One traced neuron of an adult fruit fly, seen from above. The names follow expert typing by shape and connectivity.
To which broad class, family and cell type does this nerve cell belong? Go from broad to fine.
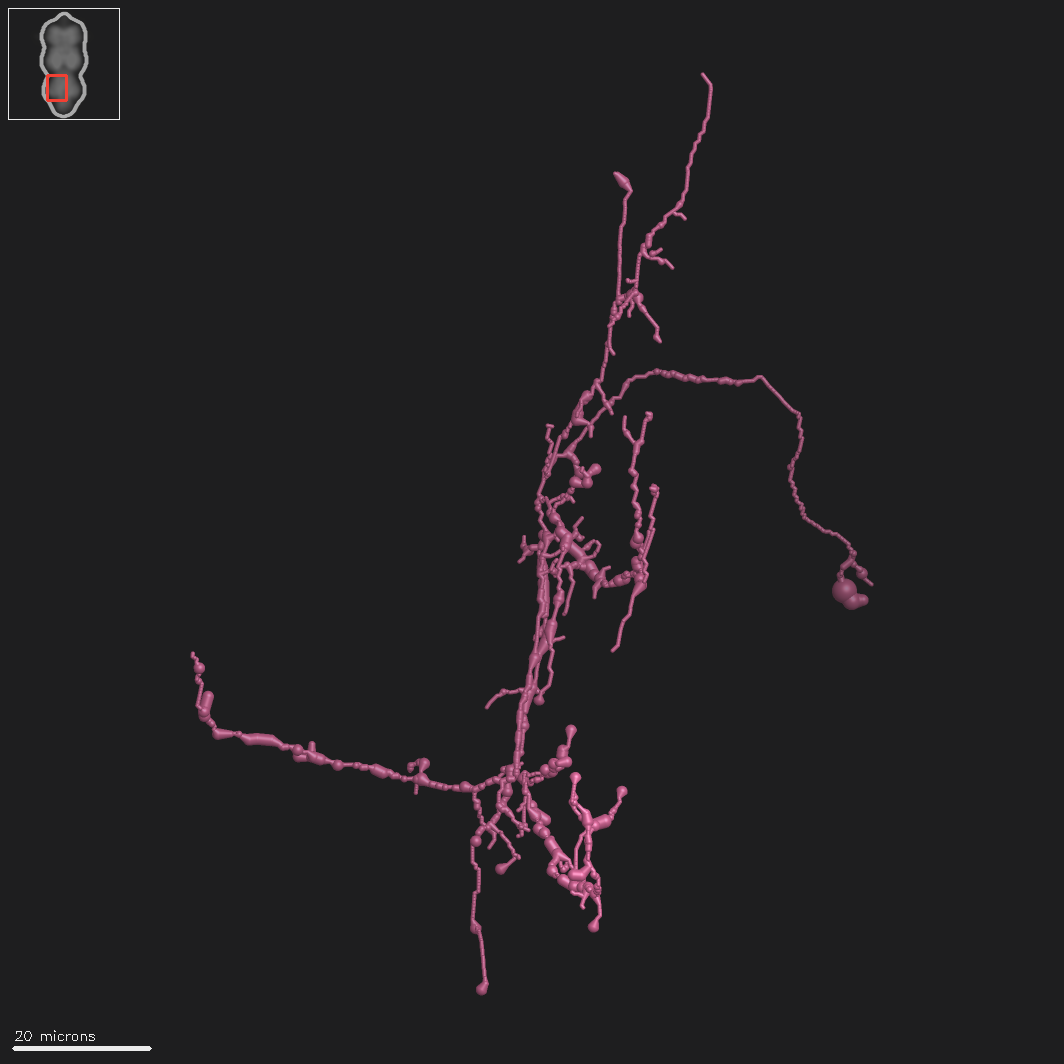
nerve-cord intrinsic neuron; hemilineage 14A; IN14A038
